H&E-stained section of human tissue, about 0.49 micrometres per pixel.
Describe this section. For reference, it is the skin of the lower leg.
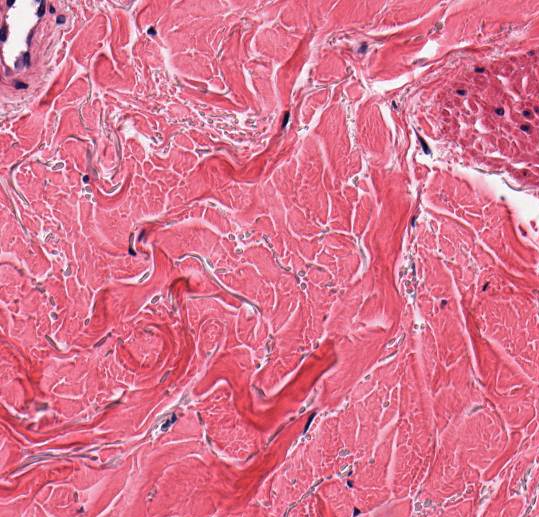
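Across the whole field, thick eosinophilic collagen bundles interlace in many directions. Some stand out as darker red, wavy bands against the paler pink ones. Nuclei are sparse, small, dark and elongated, lying singly between the bundles. At the upper right edge, a more cellular region has its nuclei set more closely than elsewhere.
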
